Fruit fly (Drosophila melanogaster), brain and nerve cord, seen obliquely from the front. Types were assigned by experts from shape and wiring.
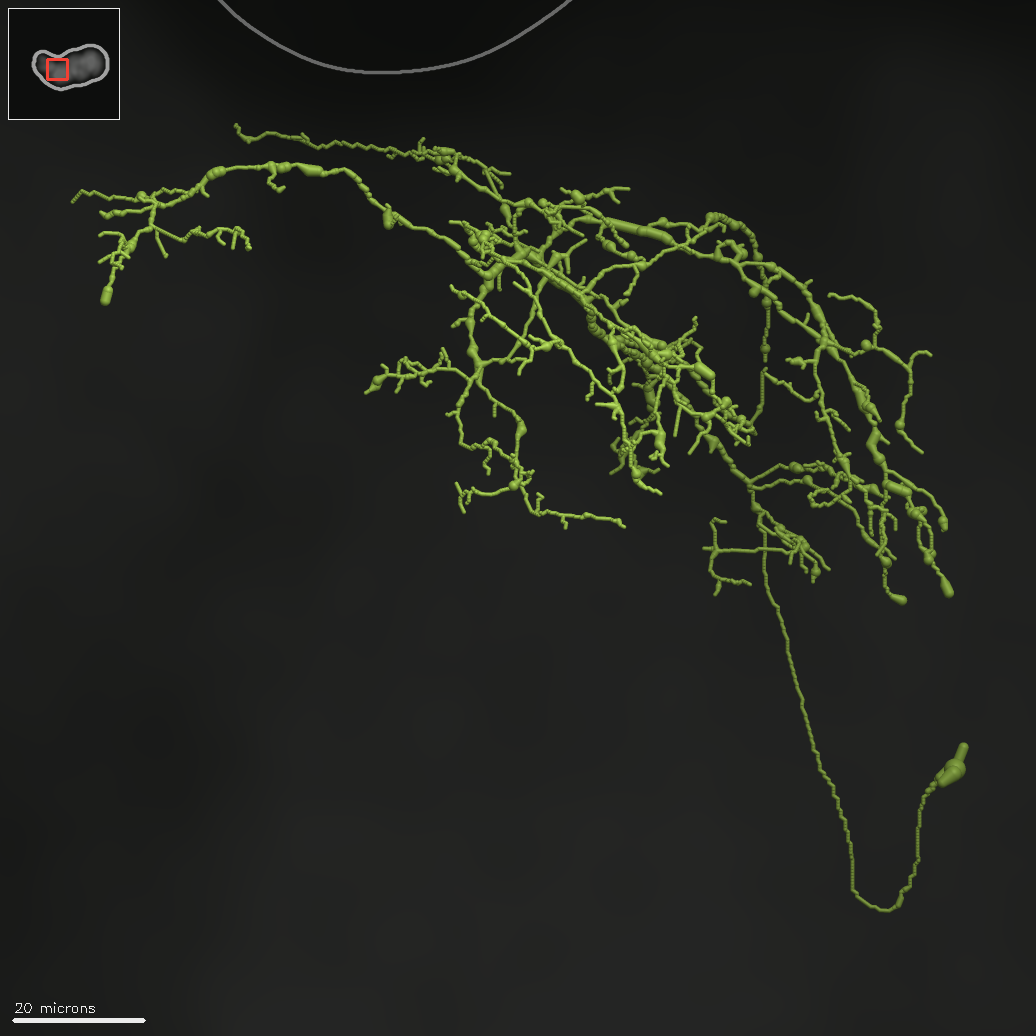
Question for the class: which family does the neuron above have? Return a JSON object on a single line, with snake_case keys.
{"family": "hemilineage 08A"}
